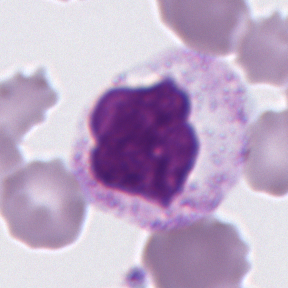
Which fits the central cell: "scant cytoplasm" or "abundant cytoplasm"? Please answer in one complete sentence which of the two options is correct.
In this cell, the cytoplasm is plentiful.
